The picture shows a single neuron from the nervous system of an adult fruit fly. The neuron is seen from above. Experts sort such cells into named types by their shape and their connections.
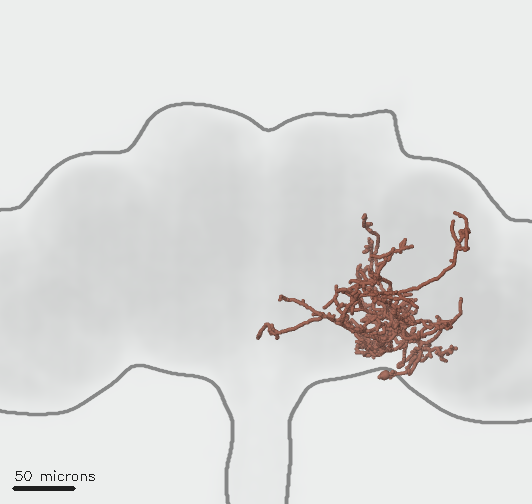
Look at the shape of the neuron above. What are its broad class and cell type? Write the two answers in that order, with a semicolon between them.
central-brain intrinsic neuron; PLP177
